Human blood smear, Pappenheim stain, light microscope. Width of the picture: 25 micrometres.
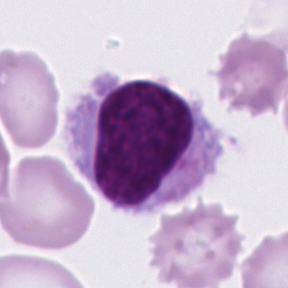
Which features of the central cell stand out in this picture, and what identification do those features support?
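Short hair-like projections stick out from the cytoplasm, most clearly, I'd say, on the left and right sides. The cytoplasm itself is pale greyish-blue, with its rim widest at the lower right of the cell. Overall the cell comes to about 14 by 12 micrometres. The nucleus is oval in outline, about 11 by 8 micrometres, filling about 60% of the cell's area, and its chromatin is dark purple and coarsely mottled. I'd name it a hairy cell.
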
